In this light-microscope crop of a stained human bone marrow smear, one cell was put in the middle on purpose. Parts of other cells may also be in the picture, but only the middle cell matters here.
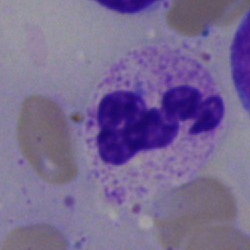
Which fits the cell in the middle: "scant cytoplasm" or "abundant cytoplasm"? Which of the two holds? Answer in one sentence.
In this cell, the cytoplasm is plentiful.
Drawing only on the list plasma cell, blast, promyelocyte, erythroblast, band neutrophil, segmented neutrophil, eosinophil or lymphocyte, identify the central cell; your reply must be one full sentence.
This crop is built around a segmented neutrophil at its centre.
